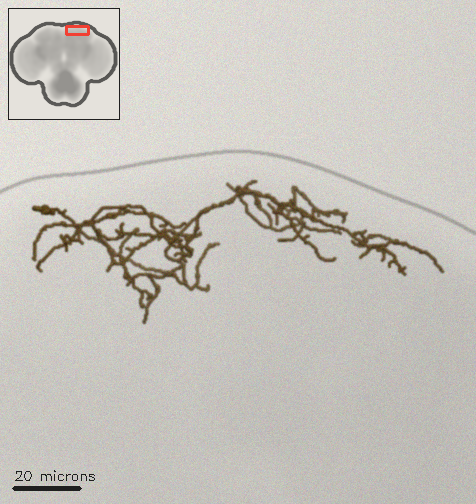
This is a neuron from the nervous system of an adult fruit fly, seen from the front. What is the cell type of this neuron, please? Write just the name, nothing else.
CB4110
